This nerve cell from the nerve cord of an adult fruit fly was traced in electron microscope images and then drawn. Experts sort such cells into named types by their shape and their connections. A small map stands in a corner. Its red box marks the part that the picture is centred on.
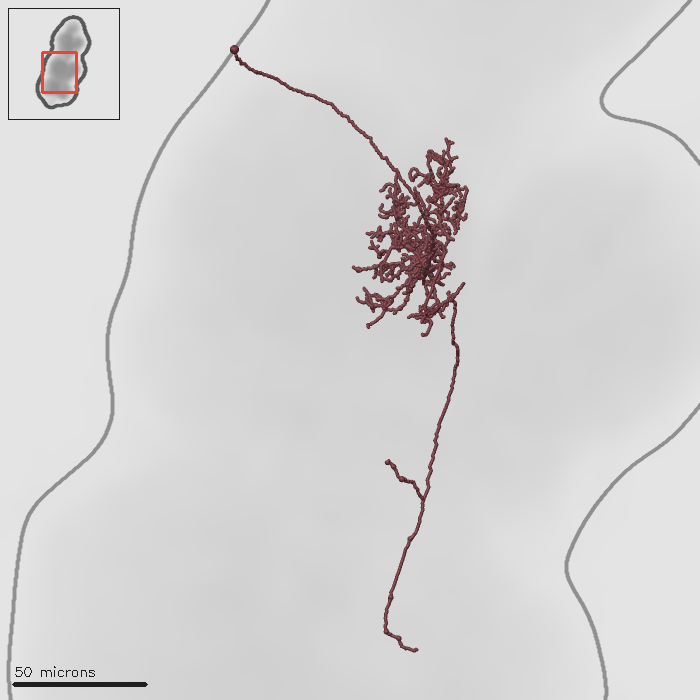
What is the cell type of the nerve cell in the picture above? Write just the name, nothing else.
IN23B057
